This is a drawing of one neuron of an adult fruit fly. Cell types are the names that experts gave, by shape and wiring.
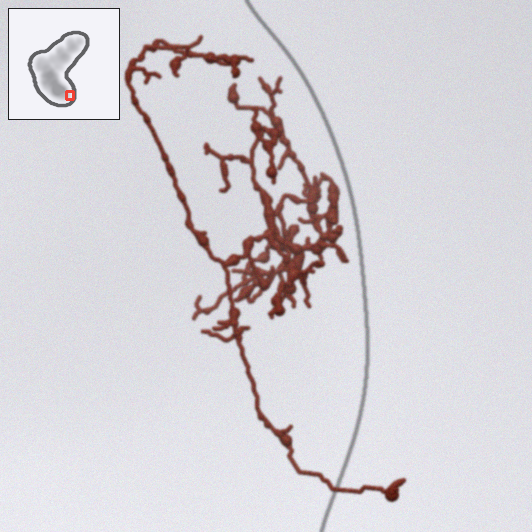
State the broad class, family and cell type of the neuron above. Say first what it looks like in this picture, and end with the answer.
Its cell body lies at the lower right of the picture. Dozens of branch ends can be seen. Its broad class is optic-lobe intrinsic neuron. The family is Mi. Its cell type is Mi10.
